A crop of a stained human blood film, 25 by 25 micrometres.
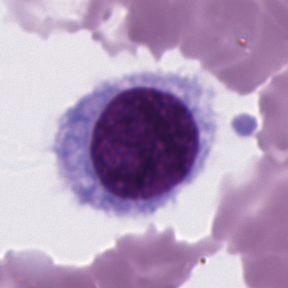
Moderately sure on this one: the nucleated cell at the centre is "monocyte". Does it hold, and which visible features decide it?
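Size comes first: the cell measures about 15 by 12 micrometres, which does not count against monocyte.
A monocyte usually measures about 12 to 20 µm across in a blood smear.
The nucleus, about 10 micrometres across, is round in outline, and this speaks against monocyte.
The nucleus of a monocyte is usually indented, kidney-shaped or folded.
No nucleoli can be seen, a feature that suits both names.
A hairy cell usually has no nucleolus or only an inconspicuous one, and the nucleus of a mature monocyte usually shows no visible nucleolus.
The cytoplasm shows no distinct coloured granules, in keeping with hairy cell.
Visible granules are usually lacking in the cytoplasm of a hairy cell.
The chromatin is dense and dark purple throughout, and the nucleus fills about 50% of the cell's area. The cell's edge is fuzzy and frayed rather than sharp and smooth. A small round bluish-purple body lies just to the right of the cell without touching it. The name monocyte therefore does not fit; this is a hairy cell.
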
